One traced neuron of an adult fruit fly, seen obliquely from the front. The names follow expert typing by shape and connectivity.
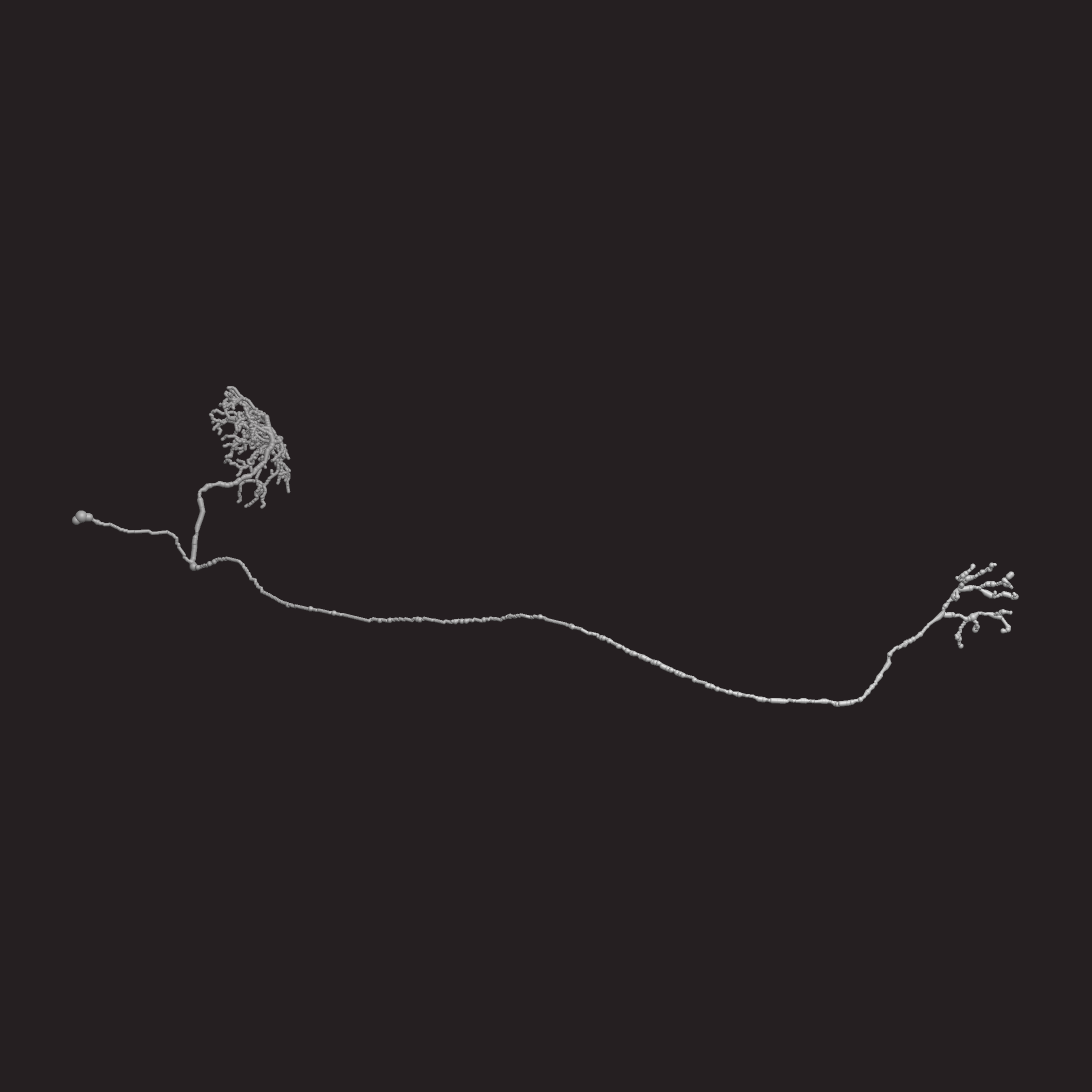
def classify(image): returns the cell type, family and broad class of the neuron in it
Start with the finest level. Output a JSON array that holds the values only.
["LC14a-1", "hemilineage VPNp1_lateral", "optic-lobe intrinsic neuron"]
